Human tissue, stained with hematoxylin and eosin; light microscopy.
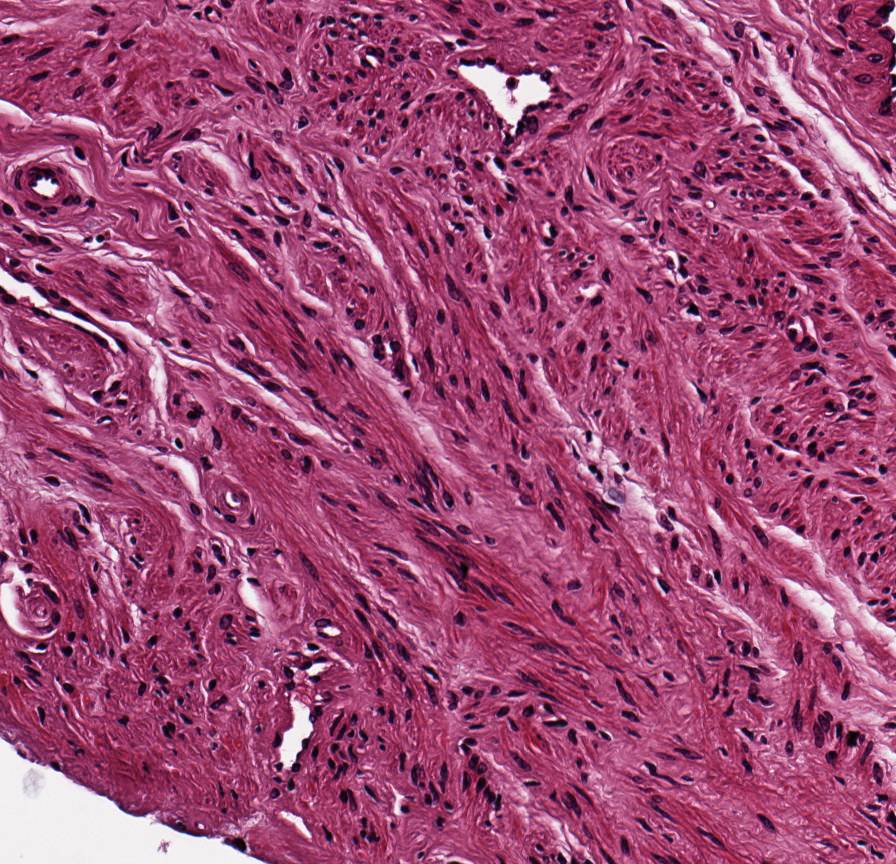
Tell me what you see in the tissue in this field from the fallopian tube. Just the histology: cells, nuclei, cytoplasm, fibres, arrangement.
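Field filled by interlacing bundles of spindle cells running in different directions. Cells smooth muscle: elongated, blunt-ended dark nuclei; pink cytoplasm. Upper right: some bundles cut across, nuclei round or oval. No fat cells in field.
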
